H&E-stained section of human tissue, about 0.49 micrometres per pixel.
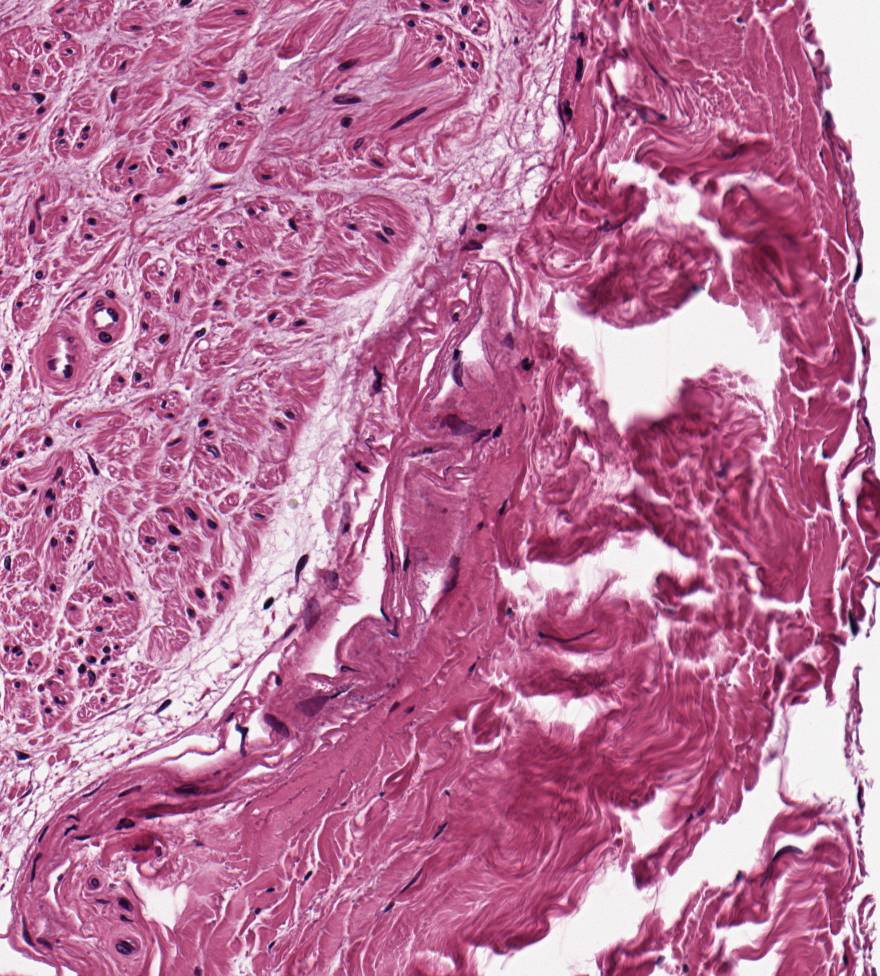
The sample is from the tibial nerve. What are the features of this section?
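The upper left has paler pink tissue in small bundles, and the right half is denser, deeper pink fibrous tissue. Between them, a band of loose, pale, wispy stroma runs diagonally from top centre toward lower left. The right side is wavy, densely eosinophilic collagen bundles with sparse, thin, elongated nuclei. Near the left edge, slightly above the middle, sits a small thick-walled vessel with a narrow lumen.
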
